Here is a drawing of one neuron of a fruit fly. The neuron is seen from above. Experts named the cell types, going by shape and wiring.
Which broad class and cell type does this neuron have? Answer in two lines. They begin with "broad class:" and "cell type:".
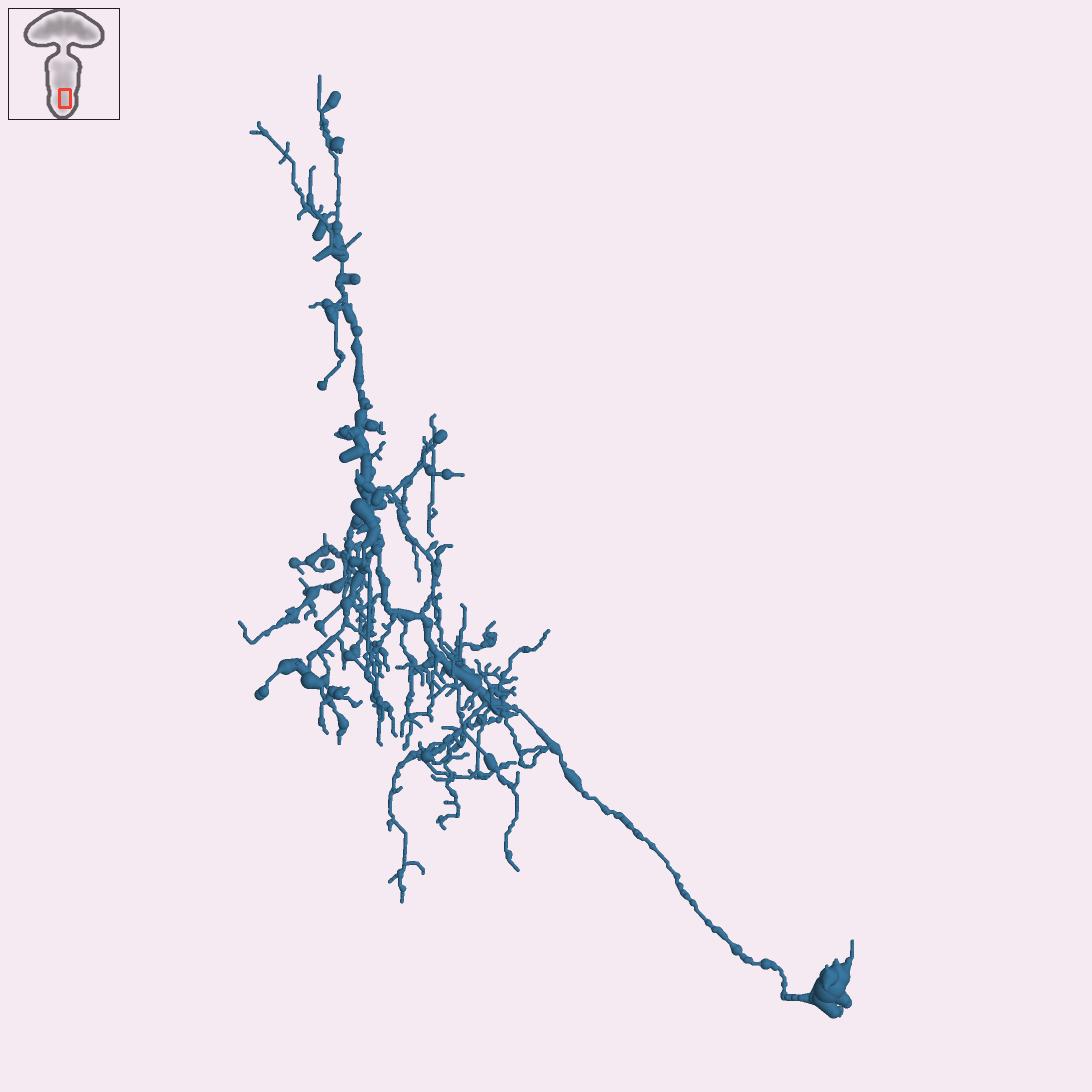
broad class: nerve-cord intrinsic neuron
cell type: INXXX335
